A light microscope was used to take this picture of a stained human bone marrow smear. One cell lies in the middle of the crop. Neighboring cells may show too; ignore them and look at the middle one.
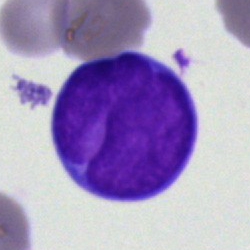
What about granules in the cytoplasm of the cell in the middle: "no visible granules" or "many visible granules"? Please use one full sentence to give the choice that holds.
The cell's cytoplasm contains no granules that can be seen.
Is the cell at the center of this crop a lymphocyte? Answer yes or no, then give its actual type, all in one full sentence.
No, the cell occupying the centre is a blast, not a lymphocyte.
